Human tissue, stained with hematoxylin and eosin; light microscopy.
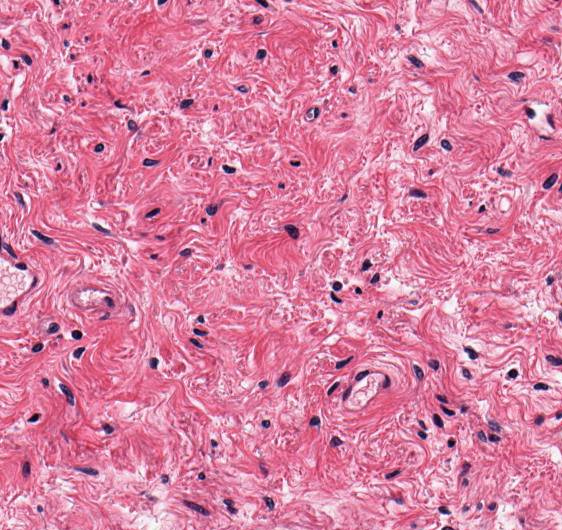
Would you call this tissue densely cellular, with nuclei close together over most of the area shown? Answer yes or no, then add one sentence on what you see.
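No. Nuclei are sparse and spread fairly evenly across the field among abundant collagen.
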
